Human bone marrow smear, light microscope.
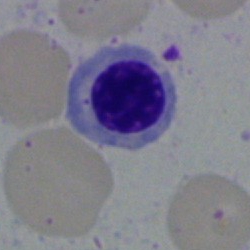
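Erythroblast in the middle of the marrow smear: note how the nucleus sits slightly off-centre toward the right, leaving a wider band of cytoplasm on the left. The chromatin is dark purple and coarsely clumped, with no nucleolus to be seen, and the cytoplasm carries no granules.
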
